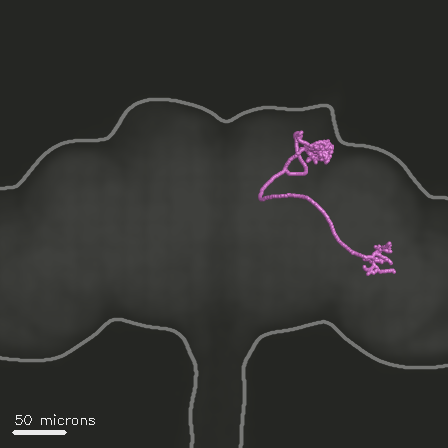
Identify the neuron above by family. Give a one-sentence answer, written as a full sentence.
The family designation of this neuron is hemilineage ALv1.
